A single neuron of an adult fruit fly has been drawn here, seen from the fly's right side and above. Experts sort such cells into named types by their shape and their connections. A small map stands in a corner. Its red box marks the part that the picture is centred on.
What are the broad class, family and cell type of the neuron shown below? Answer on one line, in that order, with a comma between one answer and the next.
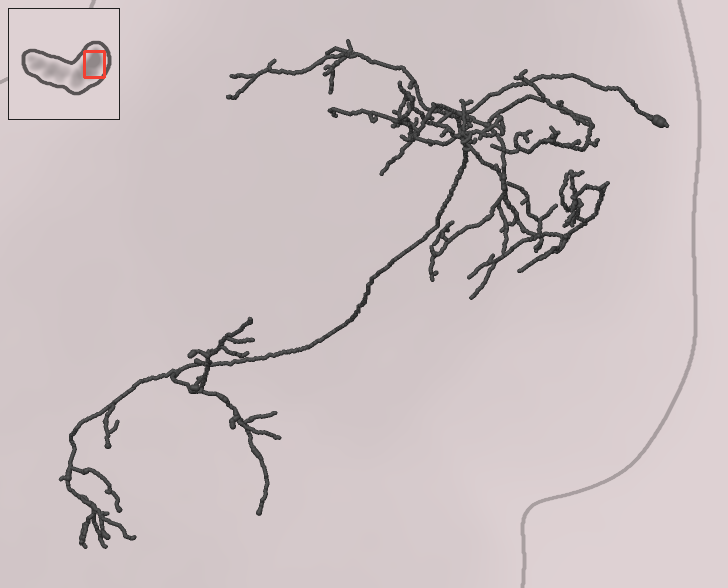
central-brain intrinsic neuron, hemilineage CREa2_ventral, CRE014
